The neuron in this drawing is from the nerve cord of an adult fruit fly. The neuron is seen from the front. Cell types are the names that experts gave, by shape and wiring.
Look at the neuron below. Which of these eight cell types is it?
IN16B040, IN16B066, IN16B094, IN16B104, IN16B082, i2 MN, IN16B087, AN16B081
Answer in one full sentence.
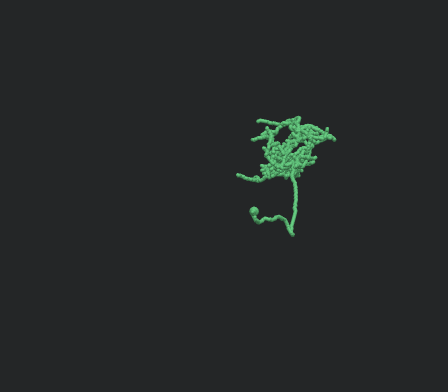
The cell type name for this neuron is AN16B081.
